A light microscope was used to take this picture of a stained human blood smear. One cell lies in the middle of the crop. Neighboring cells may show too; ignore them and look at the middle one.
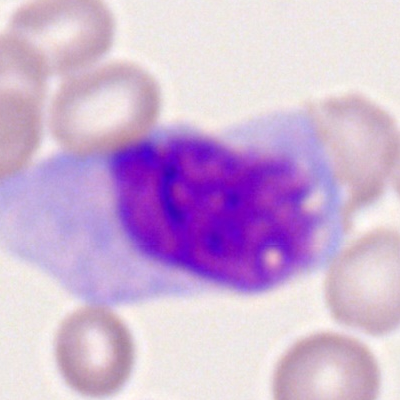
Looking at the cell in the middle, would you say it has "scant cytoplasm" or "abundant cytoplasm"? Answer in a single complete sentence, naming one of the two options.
This cell has a broad area of cytoplasm.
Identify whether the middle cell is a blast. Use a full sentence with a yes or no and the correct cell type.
No, sorry, the middle cell is a monocyte rather than a blast.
